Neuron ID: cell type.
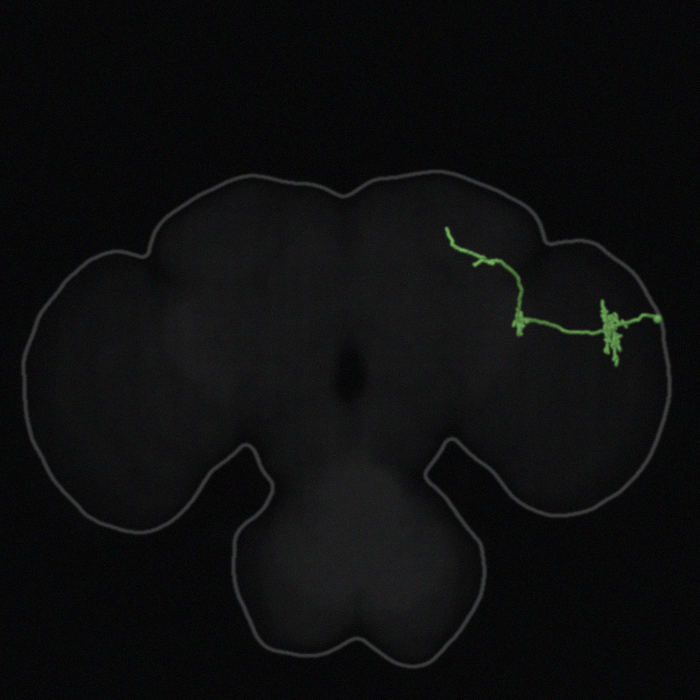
MeTu4c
